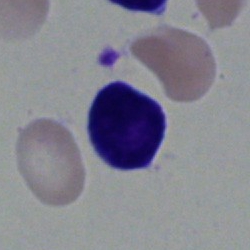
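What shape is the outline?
Rounded, with a few slightly flattened sides.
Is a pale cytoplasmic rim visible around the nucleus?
No distinct one can be seen.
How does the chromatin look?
Dense, staining a deep, dark purple-blue.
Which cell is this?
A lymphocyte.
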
